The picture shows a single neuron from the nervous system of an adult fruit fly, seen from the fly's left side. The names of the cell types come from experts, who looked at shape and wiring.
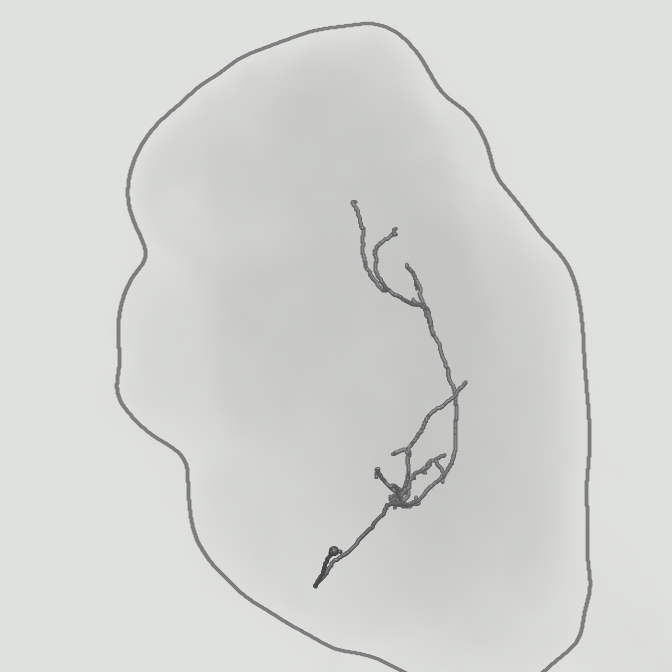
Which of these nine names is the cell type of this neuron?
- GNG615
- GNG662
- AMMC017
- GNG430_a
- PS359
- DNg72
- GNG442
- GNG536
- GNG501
AMMC017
